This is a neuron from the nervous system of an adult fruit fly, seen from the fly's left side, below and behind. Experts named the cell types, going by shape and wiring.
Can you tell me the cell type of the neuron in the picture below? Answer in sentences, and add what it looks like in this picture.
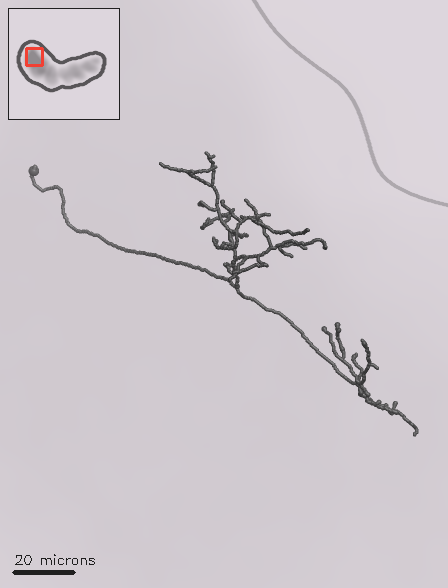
The cell type is IB004_a. This is a central-brain intrinsic neuron. The cell body can be seen at the upper left of the picture. From left to right in the picture it spans about 130 microns.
